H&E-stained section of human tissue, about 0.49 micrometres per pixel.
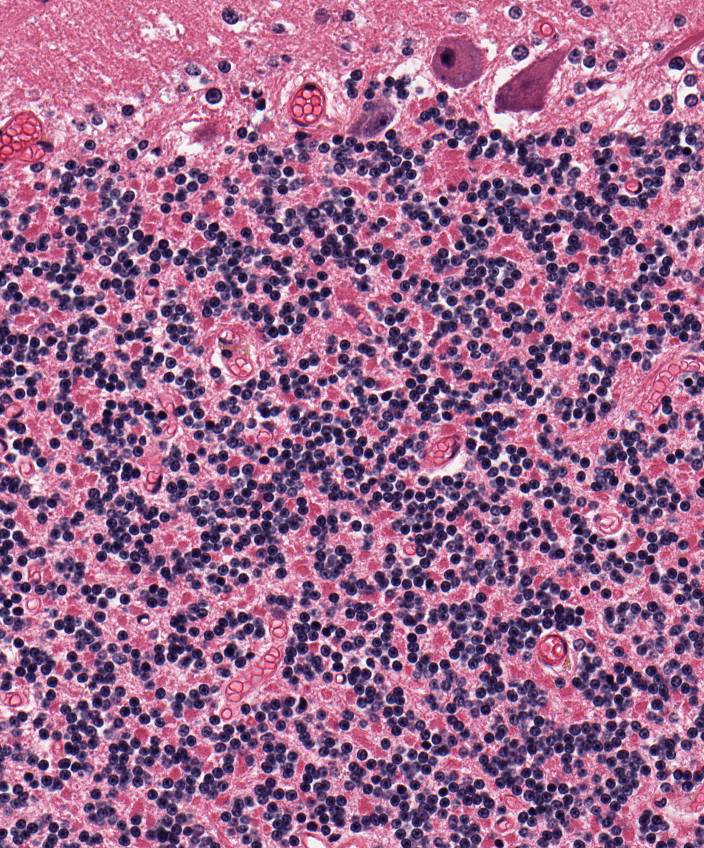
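Cerebellum. Along the top edge runs a narrow pale pink, finely fibrillar band with few cells. Where it meets the crowded layer below, notice a row of Purkinje cells: large neurons with abundant purple cytoplasm. The rest is granule cells, small round dark nuclei, barely visible cytoplasm.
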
